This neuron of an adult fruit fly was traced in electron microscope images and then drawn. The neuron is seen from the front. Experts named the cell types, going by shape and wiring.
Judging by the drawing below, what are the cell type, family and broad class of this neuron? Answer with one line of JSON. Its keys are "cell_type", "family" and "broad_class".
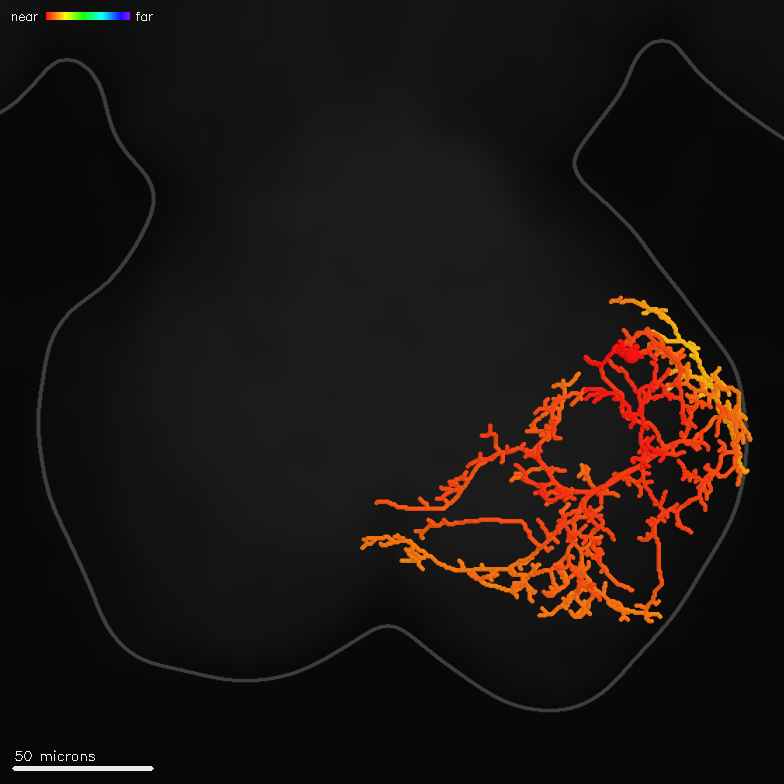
{"cell_type": "IN17A041", "family": "hemilineage 17A", "broad_class": "nerve-cord intrinsic neuron"}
